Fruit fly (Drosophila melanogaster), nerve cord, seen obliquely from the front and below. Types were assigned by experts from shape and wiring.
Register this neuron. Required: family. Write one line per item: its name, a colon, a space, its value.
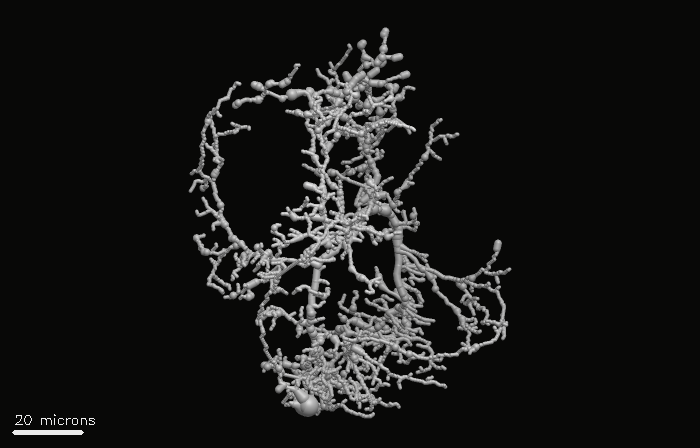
family: hemilineage 16B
